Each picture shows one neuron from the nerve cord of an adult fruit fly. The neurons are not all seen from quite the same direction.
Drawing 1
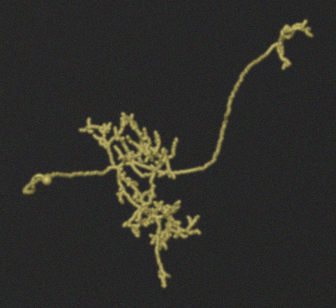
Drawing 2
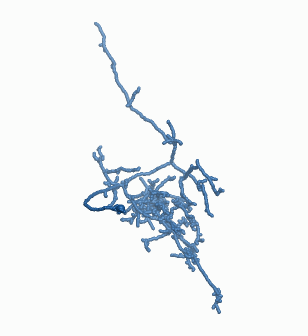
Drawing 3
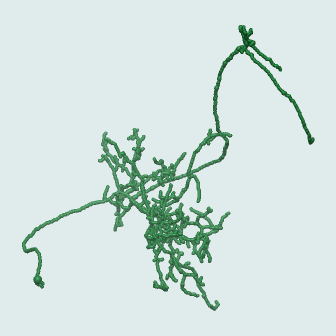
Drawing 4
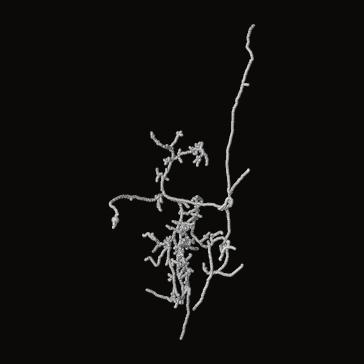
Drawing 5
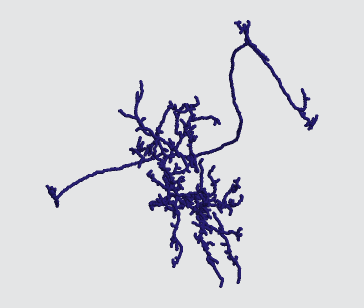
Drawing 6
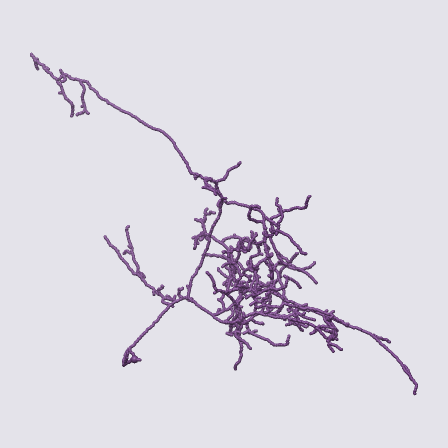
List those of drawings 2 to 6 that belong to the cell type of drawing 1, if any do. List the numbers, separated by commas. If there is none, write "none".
3, 5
